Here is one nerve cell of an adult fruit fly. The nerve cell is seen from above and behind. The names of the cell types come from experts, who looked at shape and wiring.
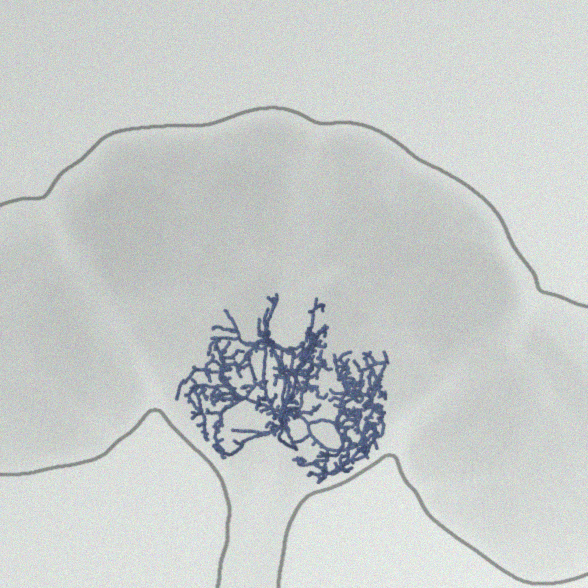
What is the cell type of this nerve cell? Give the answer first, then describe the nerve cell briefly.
Its cell type is GNG505. Its broad class is central-brain intrinsic neuron. It lies in the brain. The cell body can be seen at the bottom of the picture.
